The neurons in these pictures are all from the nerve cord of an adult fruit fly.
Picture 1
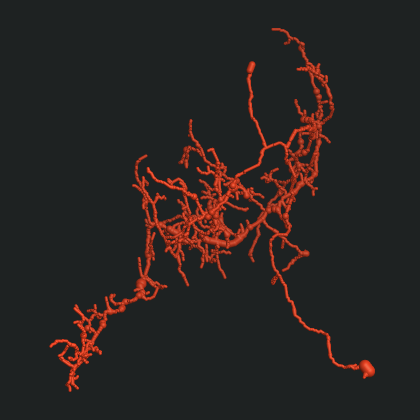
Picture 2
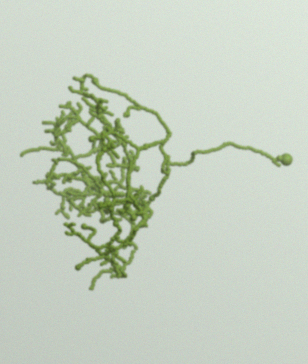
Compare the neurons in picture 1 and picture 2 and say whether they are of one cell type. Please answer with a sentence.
They are of the same cell type.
